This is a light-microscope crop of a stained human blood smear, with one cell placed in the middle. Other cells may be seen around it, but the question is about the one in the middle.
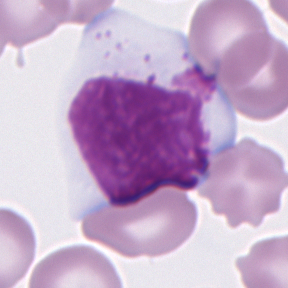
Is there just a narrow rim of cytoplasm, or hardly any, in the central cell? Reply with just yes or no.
No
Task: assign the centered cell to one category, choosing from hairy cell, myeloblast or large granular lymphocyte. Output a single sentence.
By classification, the middle cell of this crop is a large granular lymphocyte.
